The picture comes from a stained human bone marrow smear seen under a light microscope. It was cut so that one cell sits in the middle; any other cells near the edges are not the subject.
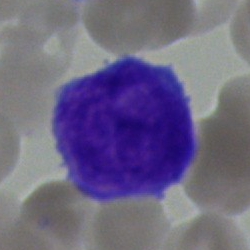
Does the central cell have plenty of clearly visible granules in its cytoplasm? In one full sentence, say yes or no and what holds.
No, this cell has a cytoplasm without visible granules.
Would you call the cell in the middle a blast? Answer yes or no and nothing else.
yes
